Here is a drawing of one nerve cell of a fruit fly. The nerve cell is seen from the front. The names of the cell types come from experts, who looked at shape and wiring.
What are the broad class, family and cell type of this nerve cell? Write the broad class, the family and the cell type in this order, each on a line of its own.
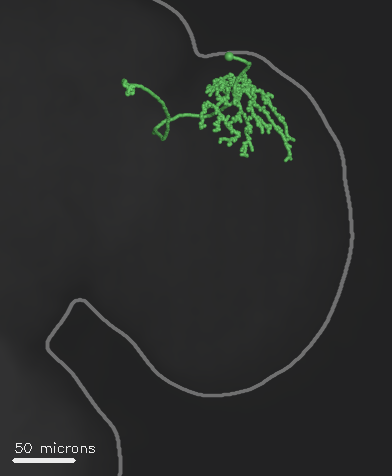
visual projection neuron
MeTu
MeTu3a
